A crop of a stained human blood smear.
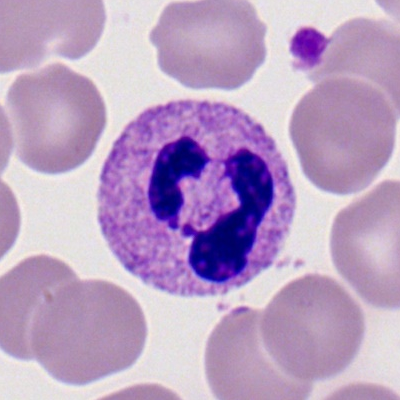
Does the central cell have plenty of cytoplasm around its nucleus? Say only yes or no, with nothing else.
Yes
